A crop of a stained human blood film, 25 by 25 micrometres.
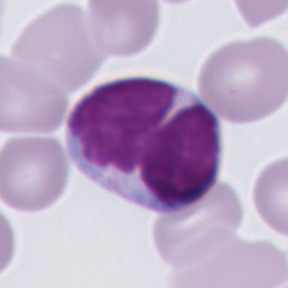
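Large granular lymphocyte, stained human peripheral blood smear. Nucleated cell at centre, about 14 by 11 micrometres; smooth oval outline, no surface projections. Narrow pale cleft runs down from top edge, dividing nucleus into left and right parts; no nucleoli visible. Nucleus fills about 80% of cell area. Cytoplasm scant, pale grey-blue, mostly in a crescent at lower left.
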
